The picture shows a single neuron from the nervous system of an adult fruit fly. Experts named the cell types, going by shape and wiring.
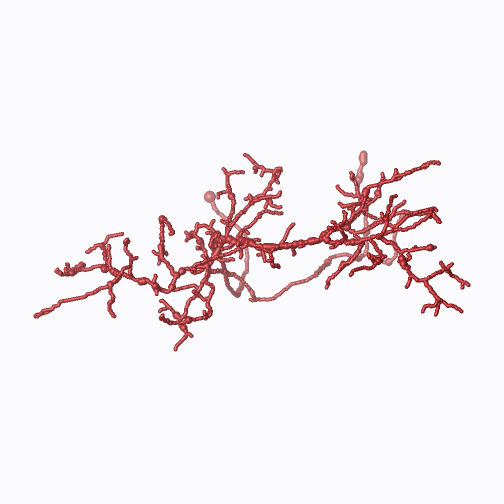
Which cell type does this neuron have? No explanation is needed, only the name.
IN11A030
